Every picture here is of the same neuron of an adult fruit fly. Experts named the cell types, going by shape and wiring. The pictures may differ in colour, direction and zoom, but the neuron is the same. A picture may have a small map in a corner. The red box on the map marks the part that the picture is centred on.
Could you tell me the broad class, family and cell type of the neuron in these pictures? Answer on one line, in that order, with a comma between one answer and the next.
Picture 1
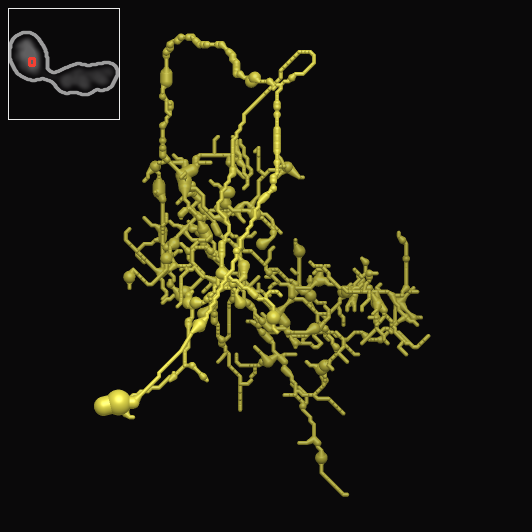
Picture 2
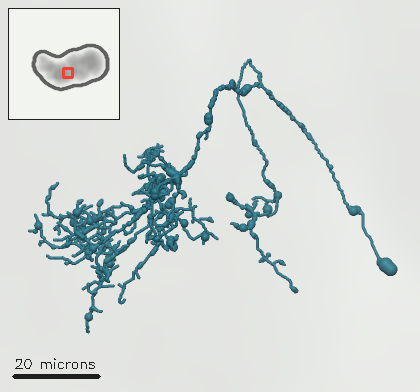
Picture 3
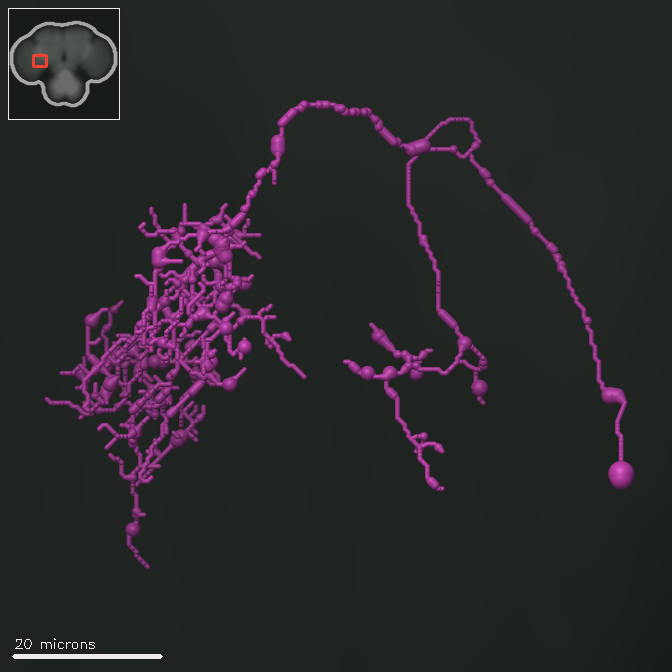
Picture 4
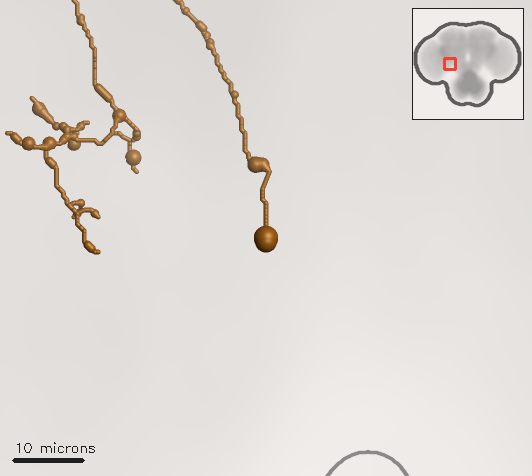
optic-lobe intrinsic neuron, Li, Li23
